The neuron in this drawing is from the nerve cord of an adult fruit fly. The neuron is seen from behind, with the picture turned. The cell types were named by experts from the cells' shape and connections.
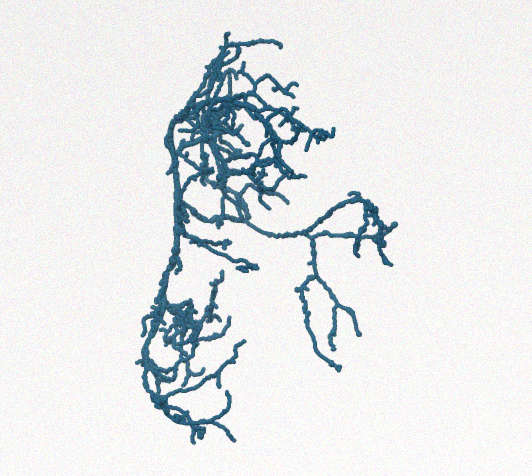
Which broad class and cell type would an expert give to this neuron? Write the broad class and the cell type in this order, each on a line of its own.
ascending neuron
ANXXX108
